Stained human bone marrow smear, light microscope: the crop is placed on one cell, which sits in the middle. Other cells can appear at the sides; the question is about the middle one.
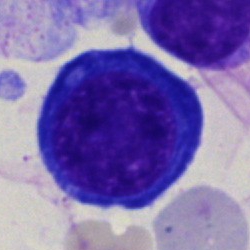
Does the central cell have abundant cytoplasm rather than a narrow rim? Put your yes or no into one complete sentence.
No, in this cell the cytoplasm is scant.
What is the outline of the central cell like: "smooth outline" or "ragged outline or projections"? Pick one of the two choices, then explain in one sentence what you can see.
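Smooth outline. The cell outline is round and smooth.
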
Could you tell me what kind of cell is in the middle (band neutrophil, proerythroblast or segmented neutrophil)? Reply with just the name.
proerythroblast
